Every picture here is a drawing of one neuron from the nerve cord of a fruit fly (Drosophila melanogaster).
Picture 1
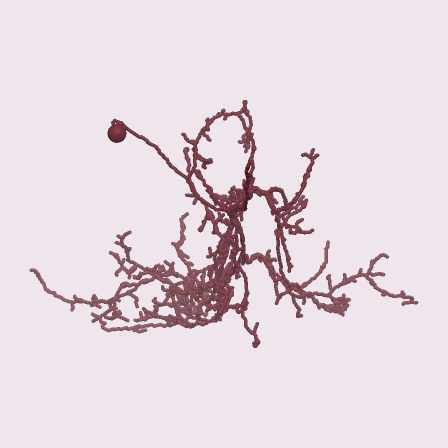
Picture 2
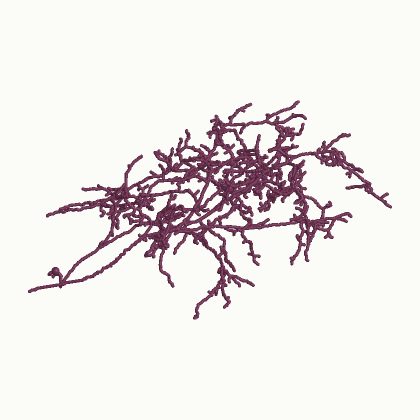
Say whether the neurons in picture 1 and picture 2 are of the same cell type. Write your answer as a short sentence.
They are of different cell types.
